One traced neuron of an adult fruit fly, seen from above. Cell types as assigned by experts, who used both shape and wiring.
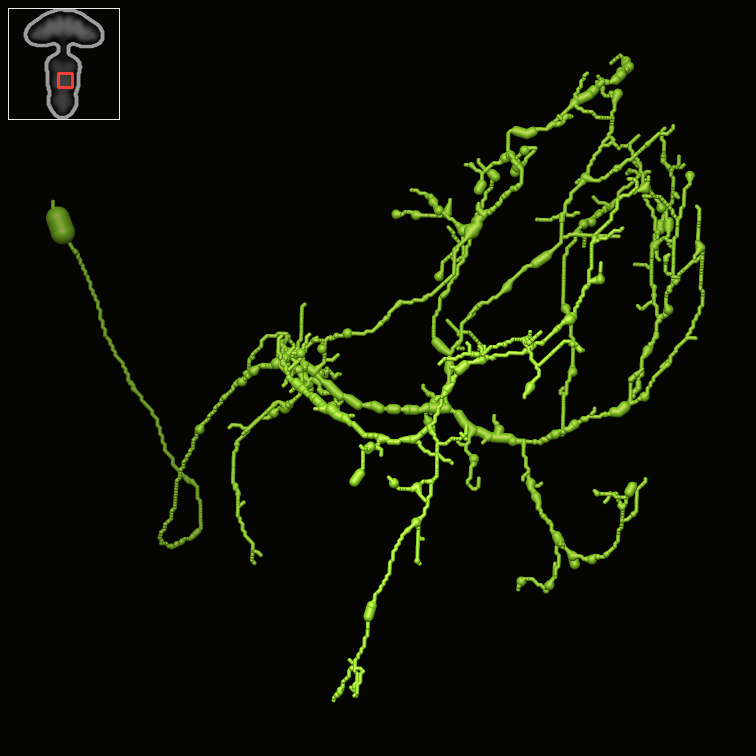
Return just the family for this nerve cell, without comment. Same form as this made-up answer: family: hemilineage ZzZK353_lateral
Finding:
family: hemilineage 06B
